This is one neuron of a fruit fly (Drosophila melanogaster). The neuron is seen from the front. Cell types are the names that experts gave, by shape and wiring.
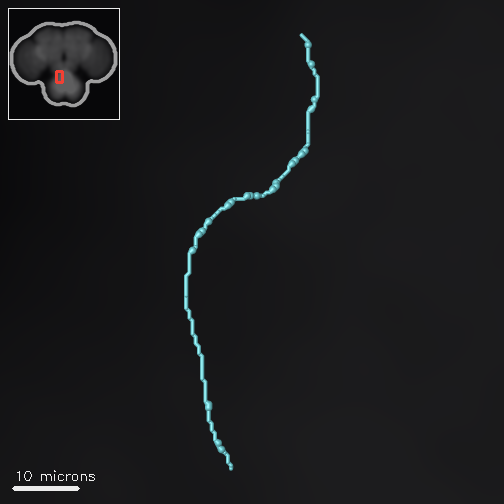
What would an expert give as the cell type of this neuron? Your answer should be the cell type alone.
BM_InOm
